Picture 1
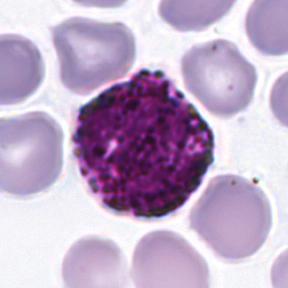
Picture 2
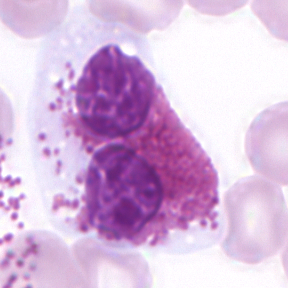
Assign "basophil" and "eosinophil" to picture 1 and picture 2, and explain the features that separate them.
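First, the assignment: picture 1 is a basophil and picture 2 is an eosinophil. Point one is the nucleus: in picture 1 granules cover the cell so thickly that its shape cannot be made out, while in picture 2 it has two lobes, one lying above the other.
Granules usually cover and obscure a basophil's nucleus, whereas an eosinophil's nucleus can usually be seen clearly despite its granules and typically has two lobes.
In picture 2 the chromatin of those lobes is dark purple and coarsely clumped, and no nucleoli can be seen in either lobe. Point two is how much of the cell the granules cover: in picture 1 coarse, dark purple-black granules crowd the whole cell, and no pale, granule-free rim of cytoplasm is visible around the edge.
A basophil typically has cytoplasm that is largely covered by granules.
In picture 2, by contrast, the left part of the cell is a pale zone with only scattered loose granules. Point three is the granules themselves: those in picture 2 are round and of fairly even size.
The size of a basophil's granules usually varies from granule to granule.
Point four is the outline: picture 1 is roughly round, with granules bulging along the margin to give it a beaded look. Remaining details: a small pale cleft lies just left of the basophil's centre, and pale red cells border the eosinophil at its top and right side.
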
